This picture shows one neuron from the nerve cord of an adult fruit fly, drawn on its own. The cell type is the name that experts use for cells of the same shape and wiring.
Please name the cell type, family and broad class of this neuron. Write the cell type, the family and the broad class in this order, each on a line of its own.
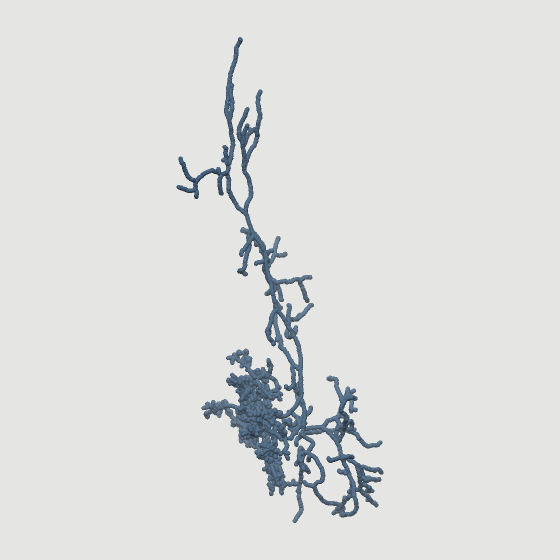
IN06B018
hemilineage 06B
nerve-cord intrinsic neuron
